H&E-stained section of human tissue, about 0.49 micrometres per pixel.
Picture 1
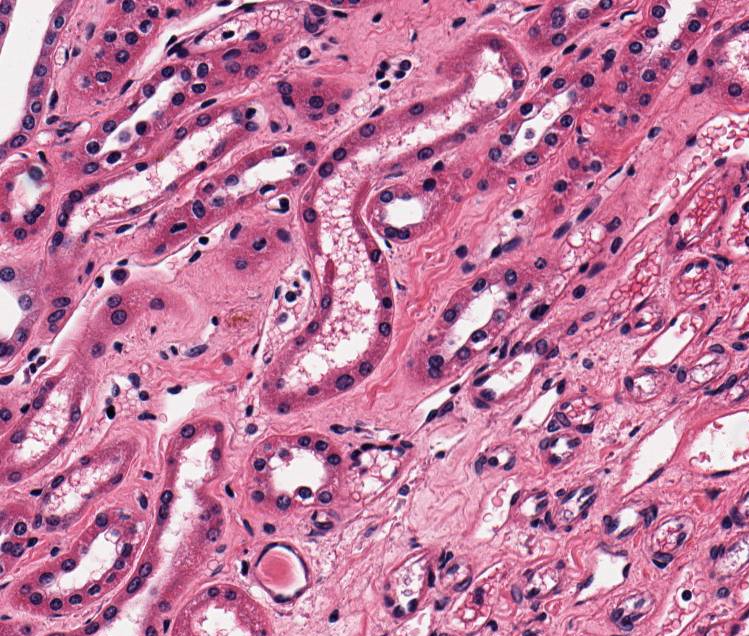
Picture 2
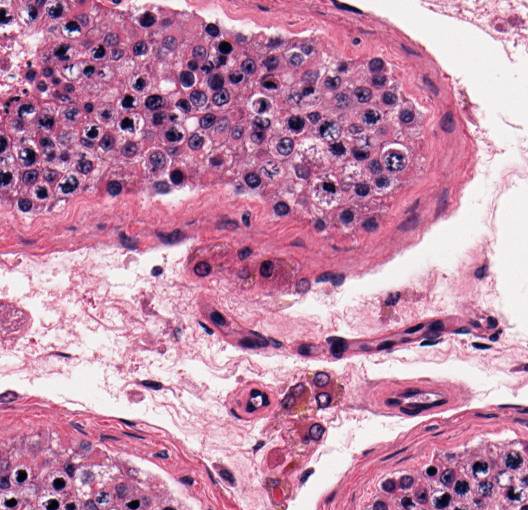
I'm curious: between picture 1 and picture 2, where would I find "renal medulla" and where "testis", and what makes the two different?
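The renal medulla appears in picture 1, the testis in picture 2. Closely packed tubules, cut lengthwise and obliquely, fill picture 1, most of them running diagonally. They are lined by one layer of cuboidal cells with round nuclei and pink cytoplasm, many of them foamy with fine clear vacuoles at left and centre. Picture 2 shows rounded tubules in cross-section with interstitial tissue between them, the upper one lined by many layers of cells with round nuclei.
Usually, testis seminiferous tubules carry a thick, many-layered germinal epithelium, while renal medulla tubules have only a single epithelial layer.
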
